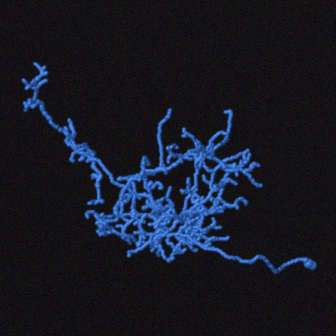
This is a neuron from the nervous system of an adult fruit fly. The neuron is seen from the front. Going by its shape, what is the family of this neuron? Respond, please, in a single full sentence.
The neuron is filed under family hemilineage 13B.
